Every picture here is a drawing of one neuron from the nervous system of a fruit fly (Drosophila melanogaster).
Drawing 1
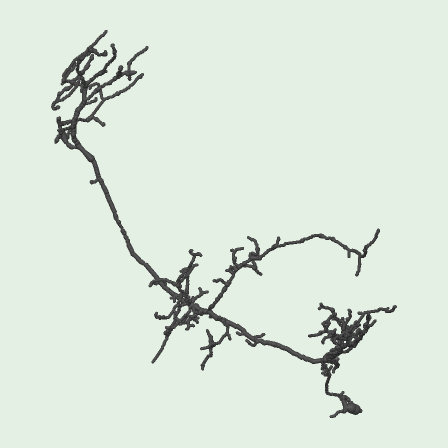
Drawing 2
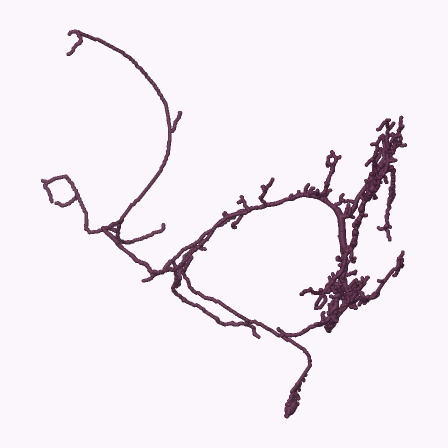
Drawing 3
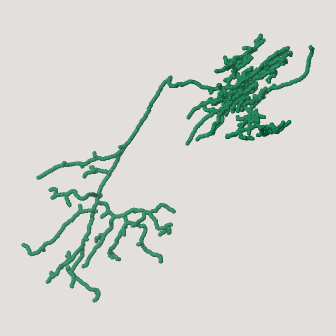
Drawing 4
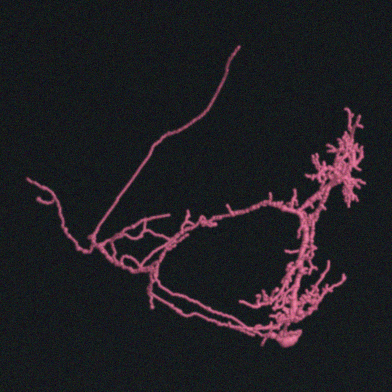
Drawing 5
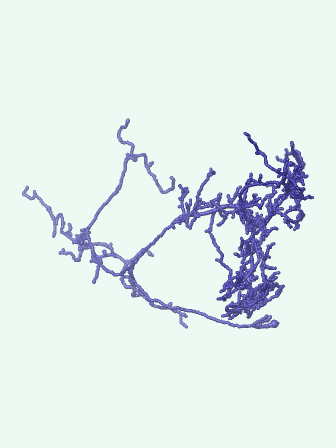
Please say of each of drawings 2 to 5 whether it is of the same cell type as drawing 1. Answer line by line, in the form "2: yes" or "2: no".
2: yes
3: no
4: yes
5: yes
